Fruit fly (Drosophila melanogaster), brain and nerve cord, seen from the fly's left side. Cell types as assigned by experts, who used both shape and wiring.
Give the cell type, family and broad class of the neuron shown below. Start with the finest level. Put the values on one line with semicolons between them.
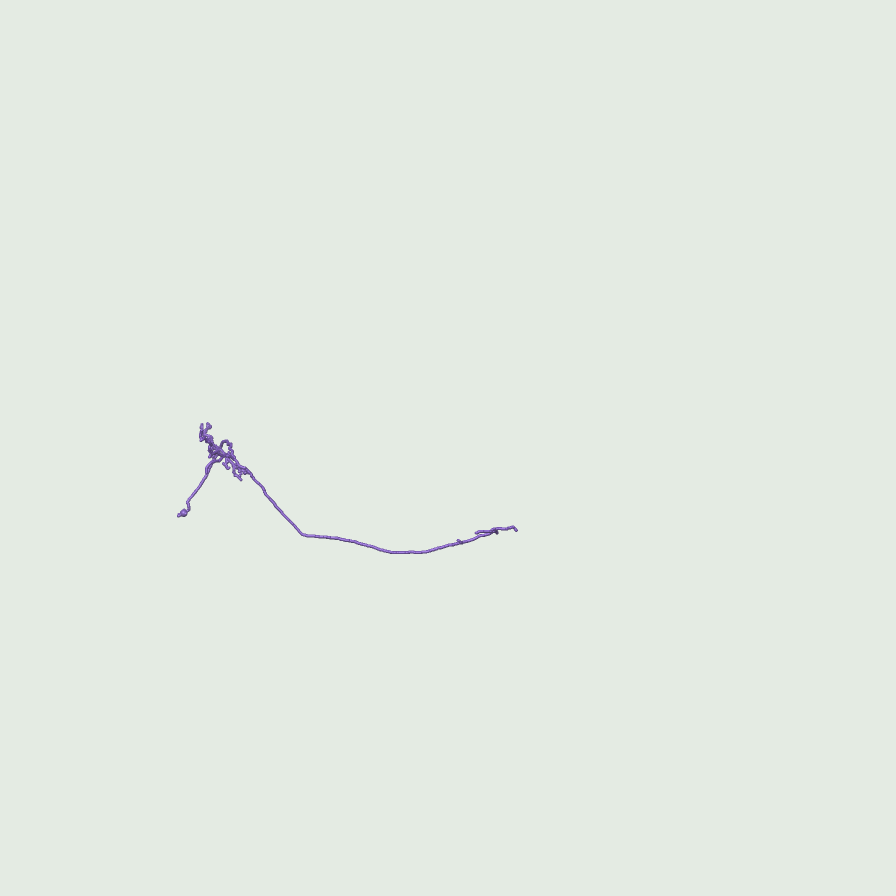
DNge071; hemilineage LB6; descending neuron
